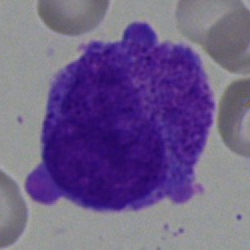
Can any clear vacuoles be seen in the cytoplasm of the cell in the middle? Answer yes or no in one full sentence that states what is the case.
No, in the cytoplasm of the cell there are no vacuoles.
